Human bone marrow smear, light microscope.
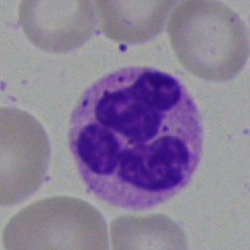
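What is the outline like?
Round and smooth.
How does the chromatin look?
Dark purple and densely clumped.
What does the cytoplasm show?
A pale pinkish-lilac colour with only fine, faint granules and no large orange granules.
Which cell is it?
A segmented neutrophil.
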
